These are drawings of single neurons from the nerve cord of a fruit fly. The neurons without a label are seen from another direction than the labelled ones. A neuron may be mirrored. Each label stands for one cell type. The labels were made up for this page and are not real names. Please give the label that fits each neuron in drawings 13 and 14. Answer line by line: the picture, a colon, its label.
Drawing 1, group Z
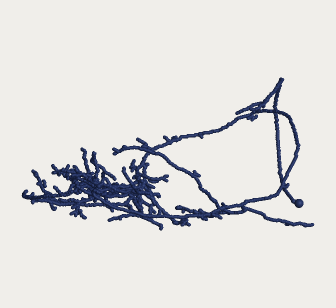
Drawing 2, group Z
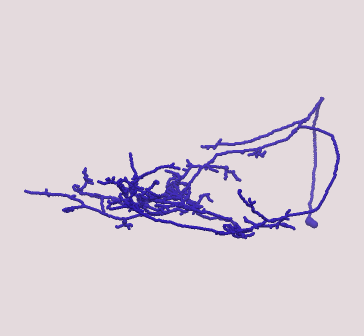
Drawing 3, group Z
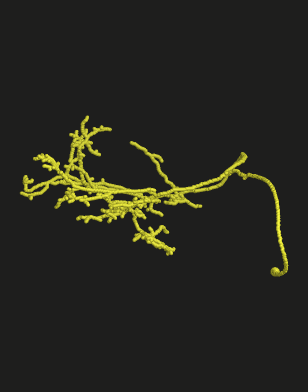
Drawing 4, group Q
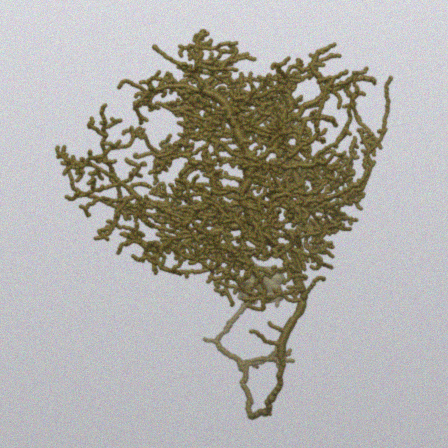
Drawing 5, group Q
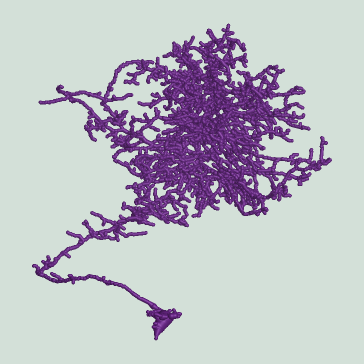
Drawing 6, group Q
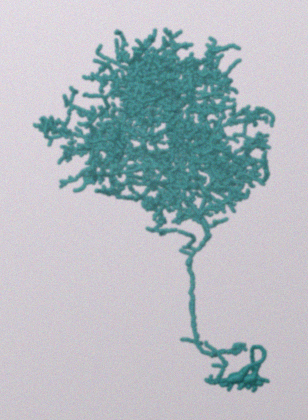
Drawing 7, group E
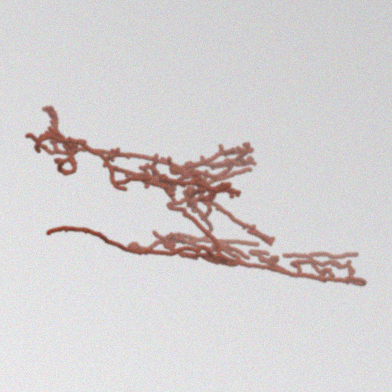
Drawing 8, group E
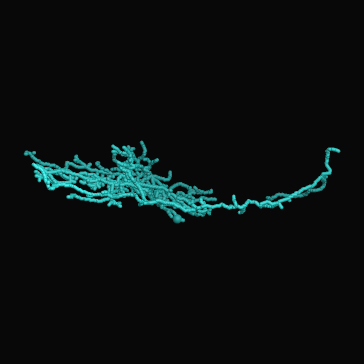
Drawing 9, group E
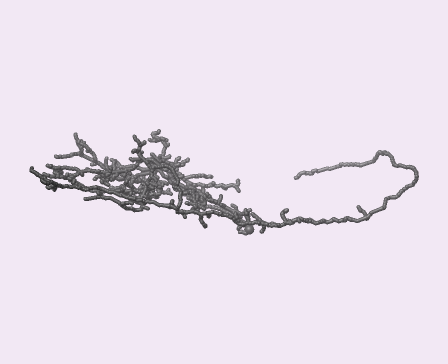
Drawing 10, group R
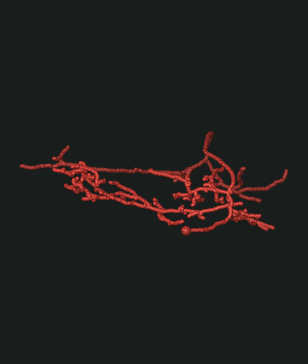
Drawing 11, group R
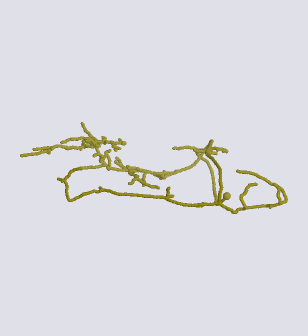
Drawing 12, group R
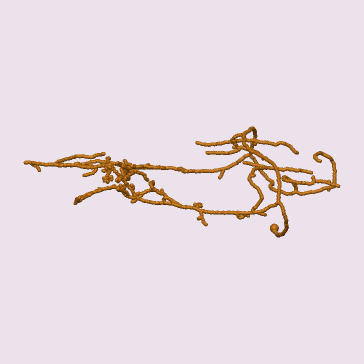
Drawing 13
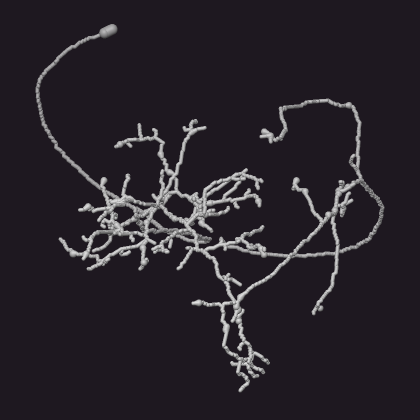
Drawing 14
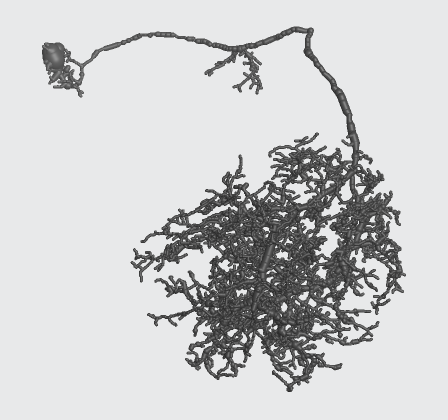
13: group Z
14: group Q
